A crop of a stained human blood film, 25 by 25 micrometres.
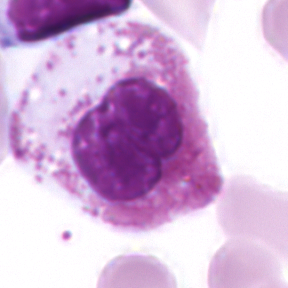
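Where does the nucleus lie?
Off-centre, toward the right of the cell.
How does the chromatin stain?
Dark purple and fairly dense.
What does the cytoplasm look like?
Abundant and pale pinkish-lilac, forming a wide rim around the nucleus.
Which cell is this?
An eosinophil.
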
